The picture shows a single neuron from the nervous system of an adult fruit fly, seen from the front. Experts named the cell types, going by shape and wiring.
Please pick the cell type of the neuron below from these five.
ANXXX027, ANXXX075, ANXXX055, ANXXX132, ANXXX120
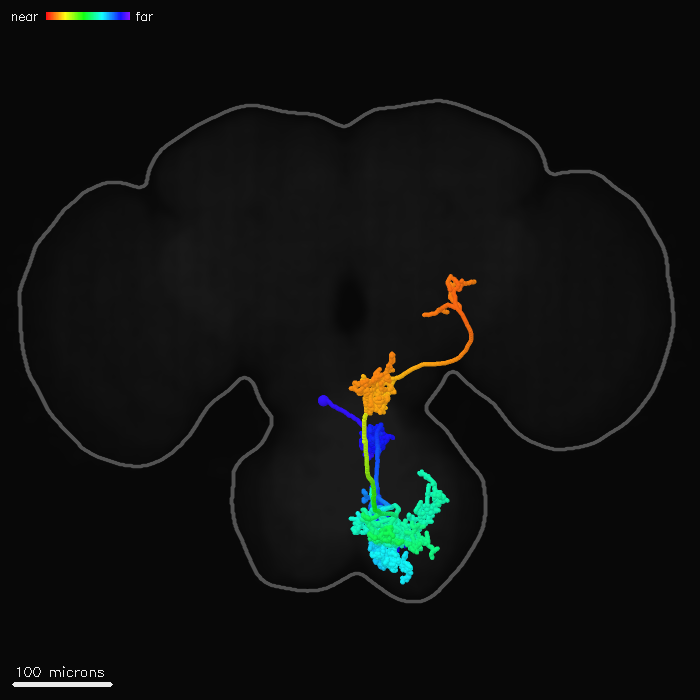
ANXXX027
